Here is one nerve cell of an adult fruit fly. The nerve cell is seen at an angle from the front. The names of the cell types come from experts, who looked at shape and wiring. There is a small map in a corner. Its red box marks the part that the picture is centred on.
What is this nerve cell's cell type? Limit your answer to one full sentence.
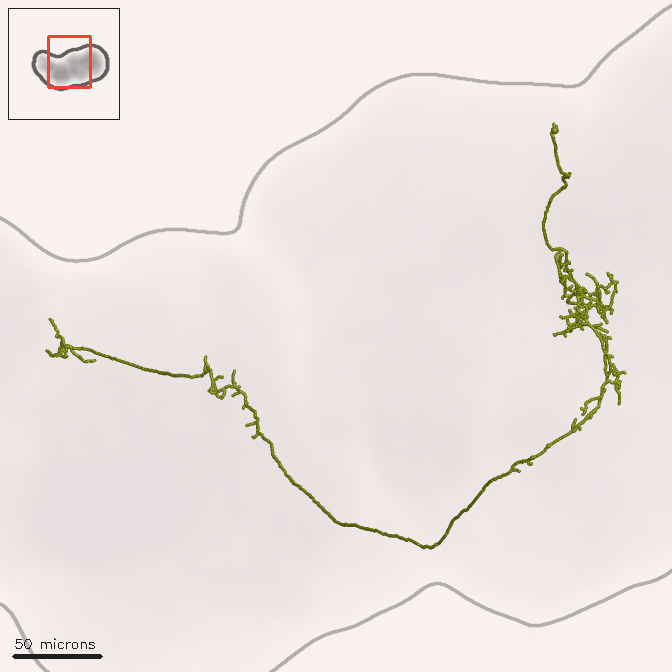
The cell type name for this nerve cell is DNp72.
